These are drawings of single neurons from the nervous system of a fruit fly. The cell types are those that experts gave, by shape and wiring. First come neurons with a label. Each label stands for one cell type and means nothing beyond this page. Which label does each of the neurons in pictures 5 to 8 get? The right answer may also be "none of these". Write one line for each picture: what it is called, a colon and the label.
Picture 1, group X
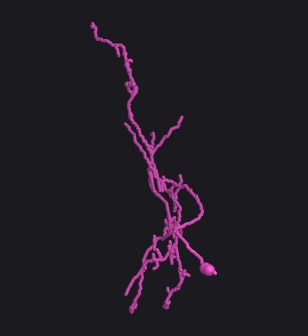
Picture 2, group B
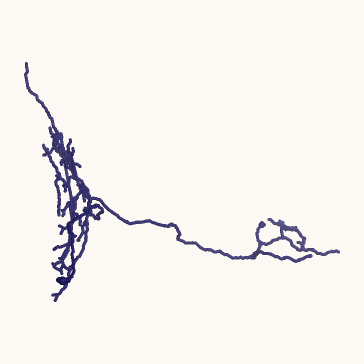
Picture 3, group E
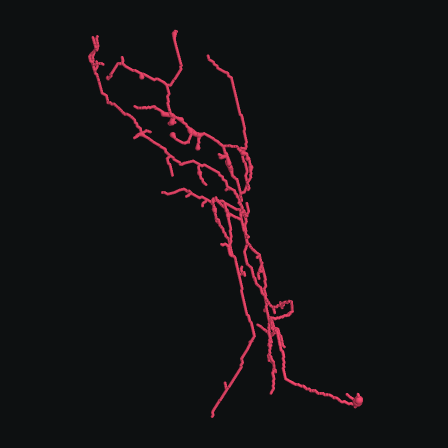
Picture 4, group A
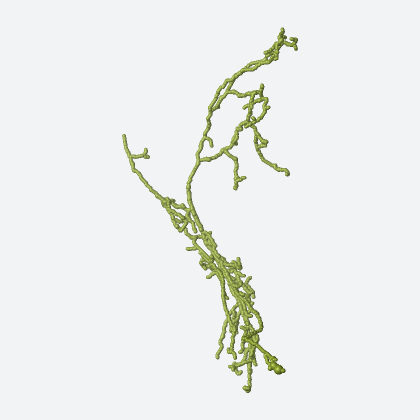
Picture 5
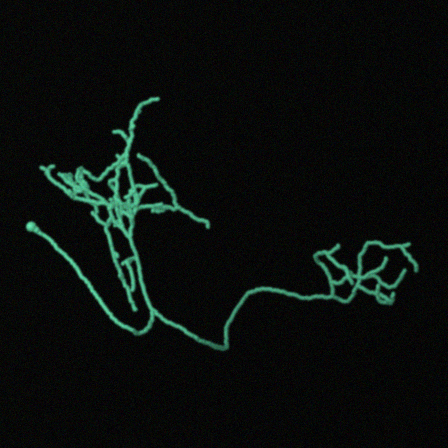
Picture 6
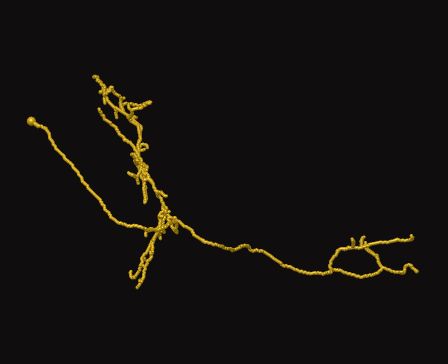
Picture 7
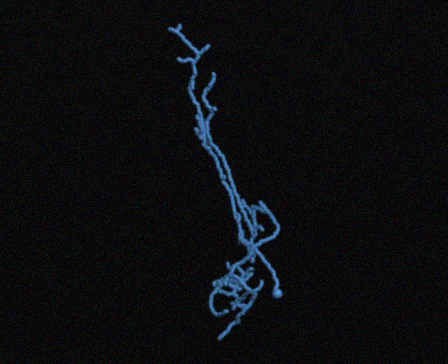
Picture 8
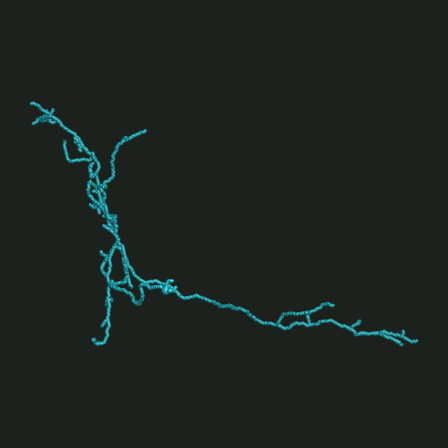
5: none of these
6: group B
7: group X
8: group B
